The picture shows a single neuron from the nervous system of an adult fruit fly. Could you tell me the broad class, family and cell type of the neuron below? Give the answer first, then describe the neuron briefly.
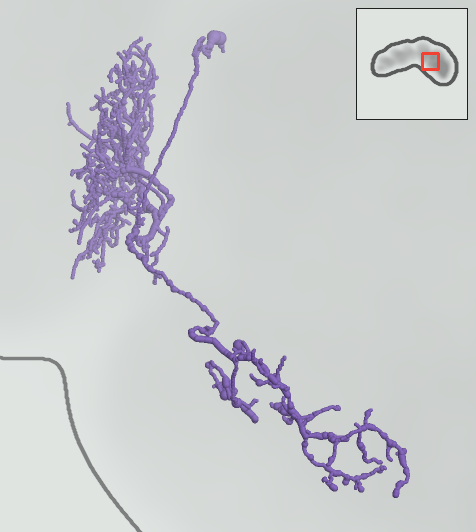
This is a visual projection neuron. Its family is LoVP. The cell type is LoVP30. The picture shows dozens of branch ends. As drawn here it is taller than it is wide.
